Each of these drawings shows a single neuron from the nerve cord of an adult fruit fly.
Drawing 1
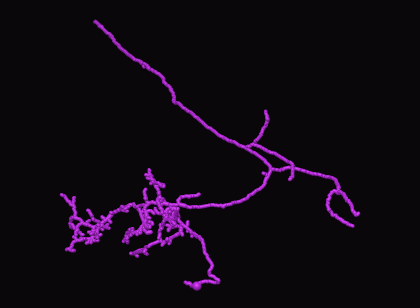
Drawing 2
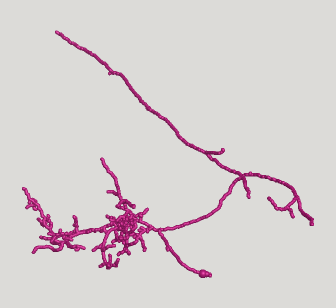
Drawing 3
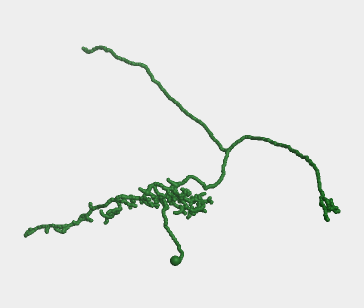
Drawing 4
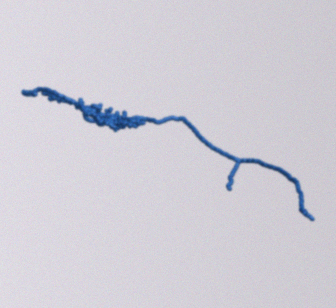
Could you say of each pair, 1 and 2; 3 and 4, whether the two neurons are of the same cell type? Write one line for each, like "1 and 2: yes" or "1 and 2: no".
1 and 2: yes
3 and 4: yes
